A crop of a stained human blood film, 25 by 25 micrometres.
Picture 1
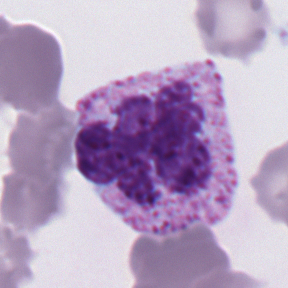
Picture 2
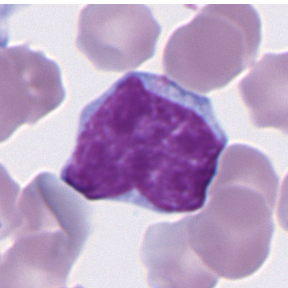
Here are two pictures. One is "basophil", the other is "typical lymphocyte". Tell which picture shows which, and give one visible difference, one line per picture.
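Picture 1: basophil. Distinct reddish-pink granules are scattered throughout the cytoplasm.
Picture 2: typical lymphocyte. No distinct granules can be seen in the cytoplasm.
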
